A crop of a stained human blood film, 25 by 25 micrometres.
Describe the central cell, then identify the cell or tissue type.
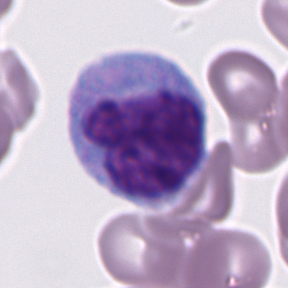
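Look first at the outline: roughly round, with a smooth edge. Its nucleus is irregular and folded, with clefts splitting it into lobe-like parts. The cytoplasm is pale greyish-blue and carries no coarse, large granules. This is a monocyte.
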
